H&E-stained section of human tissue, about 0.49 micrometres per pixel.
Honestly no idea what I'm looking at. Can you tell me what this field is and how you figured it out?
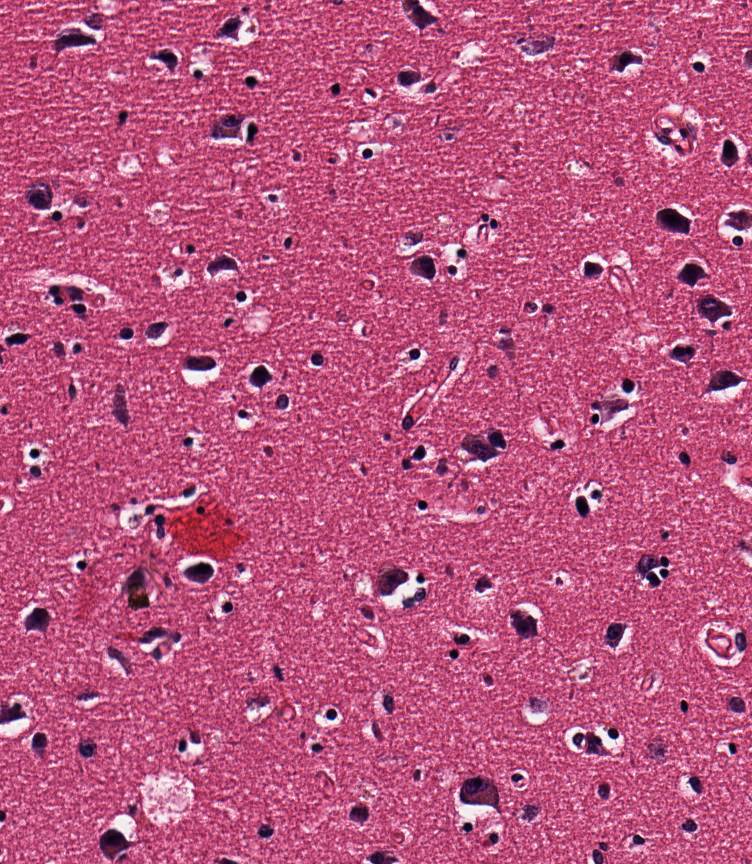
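Shows cerebral cortex. Even, finely granular pink matrix with scattered cells, no organised units such as glands or tubules.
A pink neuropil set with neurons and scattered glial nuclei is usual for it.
Small round dark nuclei with little visible cytoplasm spread fairly evenly throughout; scattered larger cells with dark, angular, shrunken-looking bodies, for example centre and right.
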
